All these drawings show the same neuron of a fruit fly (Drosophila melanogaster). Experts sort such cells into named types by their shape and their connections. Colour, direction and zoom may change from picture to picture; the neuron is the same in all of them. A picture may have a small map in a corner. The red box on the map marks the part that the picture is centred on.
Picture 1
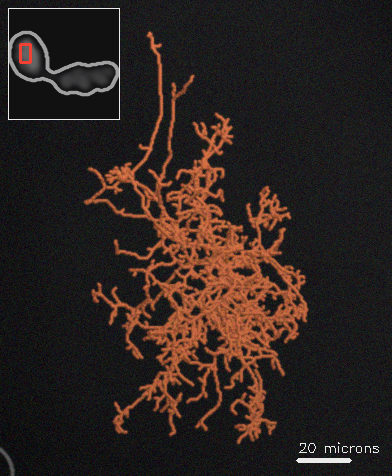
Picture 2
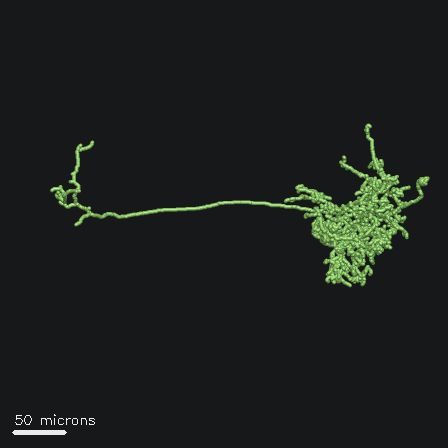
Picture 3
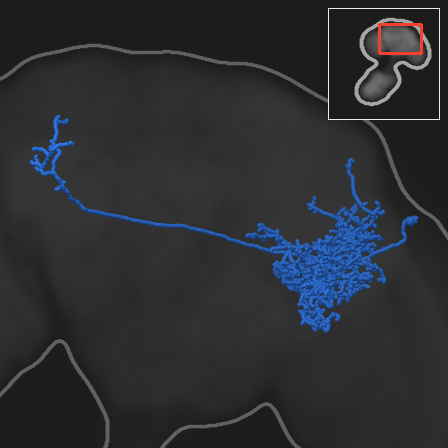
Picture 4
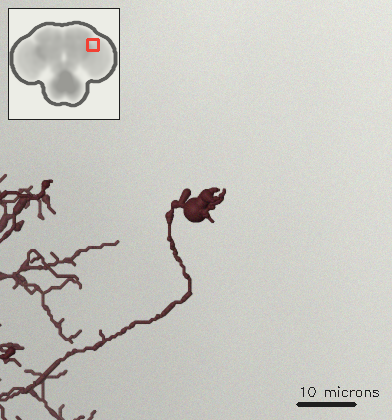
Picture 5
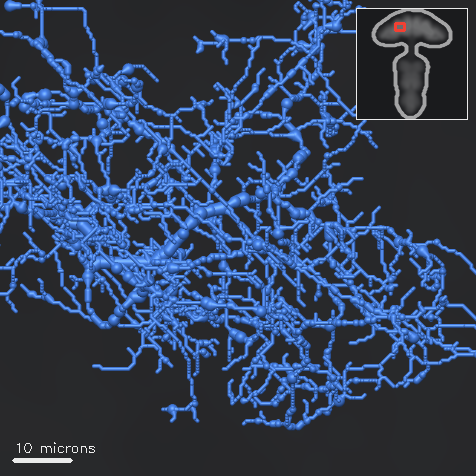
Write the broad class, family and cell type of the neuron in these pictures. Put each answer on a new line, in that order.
central-brain intrinsic neuron
hemilineage VLPl&d1_lateral
AVLP259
